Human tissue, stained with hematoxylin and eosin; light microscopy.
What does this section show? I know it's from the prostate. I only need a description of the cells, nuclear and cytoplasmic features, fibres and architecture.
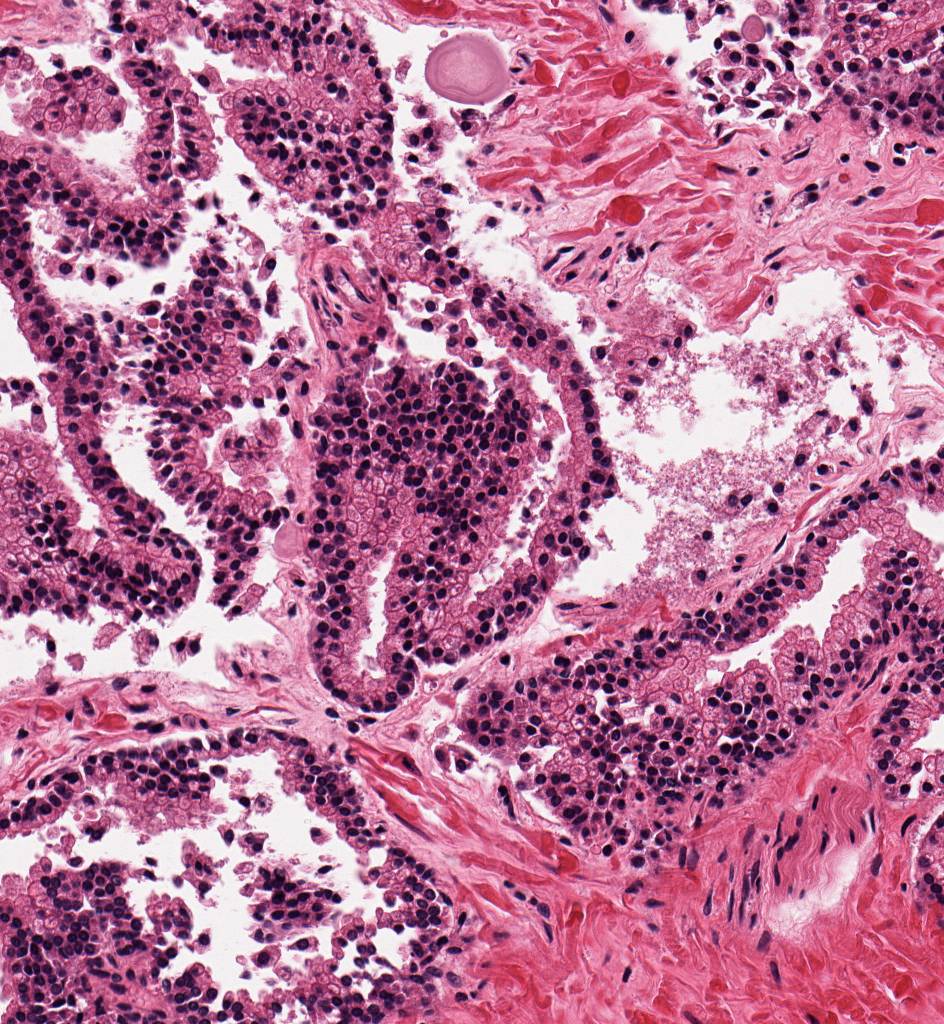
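Architecture: branching glandular and papillary epithelial structures fill the left and centre, with pink stroma at upper and lower right. Lining epithelium: crowded, several cells thick in many places. Nuclei: round, small, dark, fairly uniform. Lumen at right centre: filled with pale pink granular material.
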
